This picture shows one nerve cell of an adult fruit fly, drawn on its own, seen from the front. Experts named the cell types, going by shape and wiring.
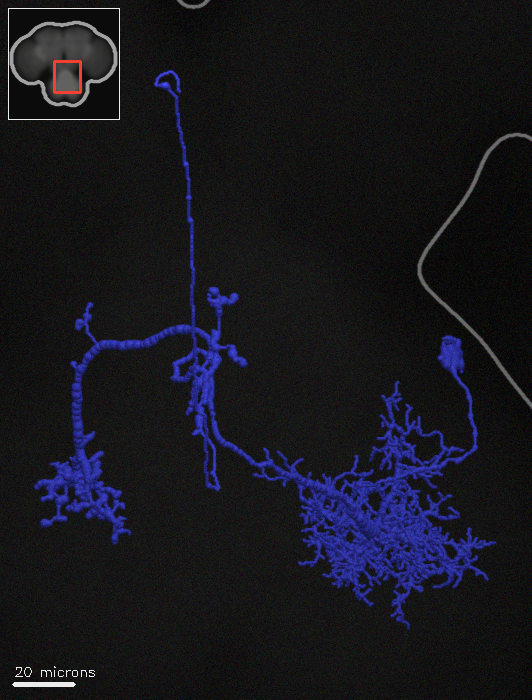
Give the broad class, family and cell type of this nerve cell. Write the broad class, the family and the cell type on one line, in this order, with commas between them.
ascending neuron, hemilineage 18B, AN18B003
